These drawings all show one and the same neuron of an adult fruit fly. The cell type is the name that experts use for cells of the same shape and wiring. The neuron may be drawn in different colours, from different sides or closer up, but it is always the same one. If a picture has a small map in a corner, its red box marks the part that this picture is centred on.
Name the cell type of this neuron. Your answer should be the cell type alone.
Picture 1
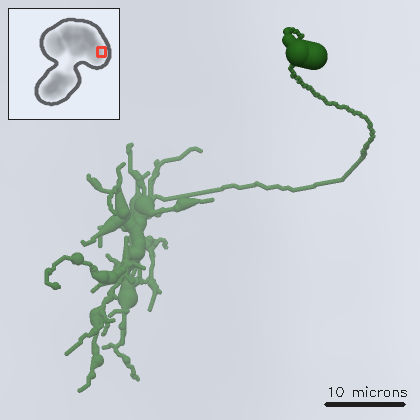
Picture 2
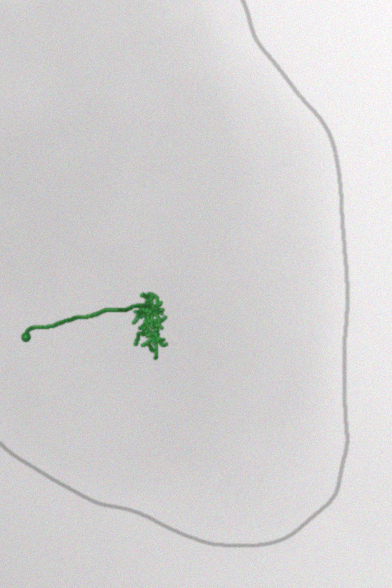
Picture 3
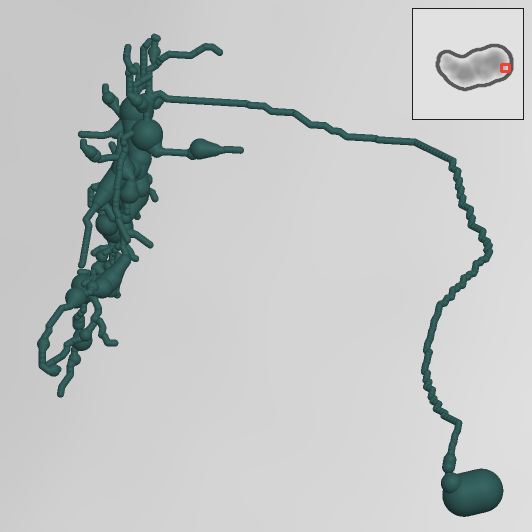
Dm8a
